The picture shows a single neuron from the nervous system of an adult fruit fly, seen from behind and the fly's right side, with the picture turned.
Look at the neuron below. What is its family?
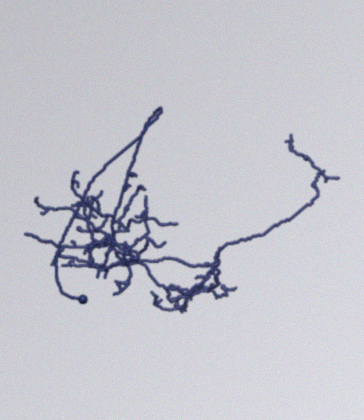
hemilineage LHp1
